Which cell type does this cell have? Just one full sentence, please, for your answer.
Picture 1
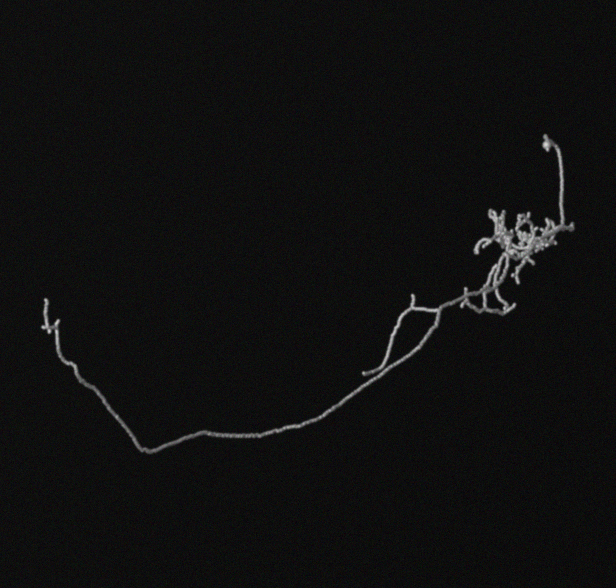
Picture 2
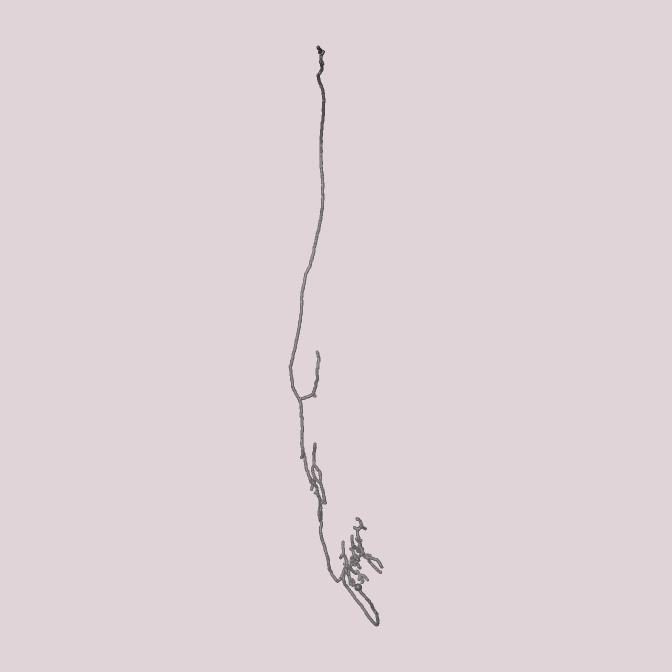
It is the cell type AN19B101 to which this neuron belongs.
